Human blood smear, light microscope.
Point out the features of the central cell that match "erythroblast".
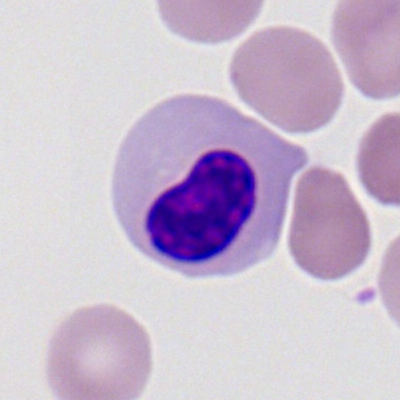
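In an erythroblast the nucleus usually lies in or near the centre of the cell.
Here it doesn't quite: it sits toward the lower part, leaving a wider band of cytoplasm above it. Otherwise, the chromatin is dark purple and coarsely clumped, and the cytoplasm is abundant and pale grey-blue. The outline is rounded and smooth apart from one tapered point on its right side.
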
